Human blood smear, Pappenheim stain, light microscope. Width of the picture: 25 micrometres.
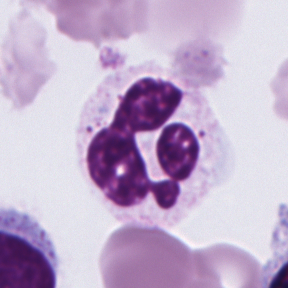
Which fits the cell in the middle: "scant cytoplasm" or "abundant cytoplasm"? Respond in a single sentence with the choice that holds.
The cytoplasm of this cell is abundant.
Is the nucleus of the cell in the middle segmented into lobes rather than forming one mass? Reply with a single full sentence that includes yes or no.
Yes, in this cell the nucleus is divided into lobes or segments.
